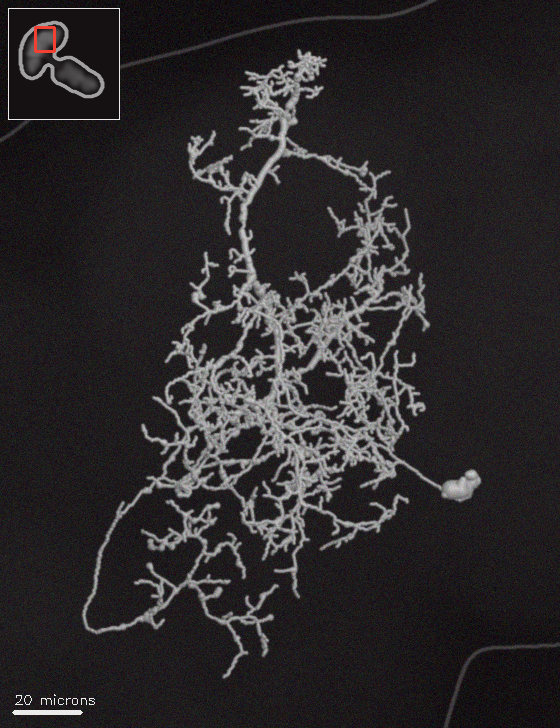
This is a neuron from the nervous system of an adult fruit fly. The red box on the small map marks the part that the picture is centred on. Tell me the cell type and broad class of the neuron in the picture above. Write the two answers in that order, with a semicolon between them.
CL263; central-brain intrinsic neuron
